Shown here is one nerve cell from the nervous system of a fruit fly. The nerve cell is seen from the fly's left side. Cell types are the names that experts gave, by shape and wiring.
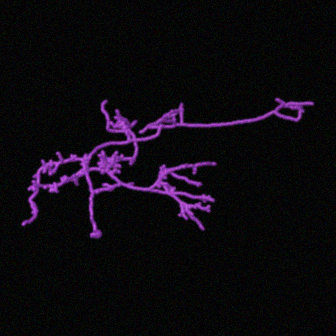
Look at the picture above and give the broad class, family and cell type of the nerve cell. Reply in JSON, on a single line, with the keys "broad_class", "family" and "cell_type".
{"broad_class": "nerve-cord intrinsic neuron", "family": "hemilineage 12A", "cell_type": "IN12A036"}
